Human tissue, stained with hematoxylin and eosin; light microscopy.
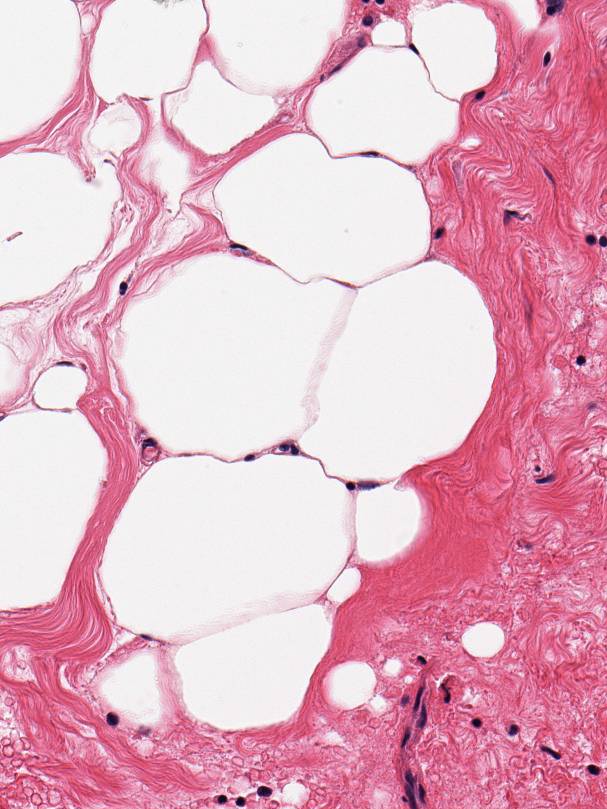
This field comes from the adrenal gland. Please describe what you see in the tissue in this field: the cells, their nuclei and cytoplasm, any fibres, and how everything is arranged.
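Start with the large fat cells filling the upper left and centre; the adipocyte nuclei are flattened, dark and pressed against their edges. Between them, collagen runs in thin wavy strands. Dense pink collagen occupies the right side and bottom, with sparse small dark nuclei.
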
